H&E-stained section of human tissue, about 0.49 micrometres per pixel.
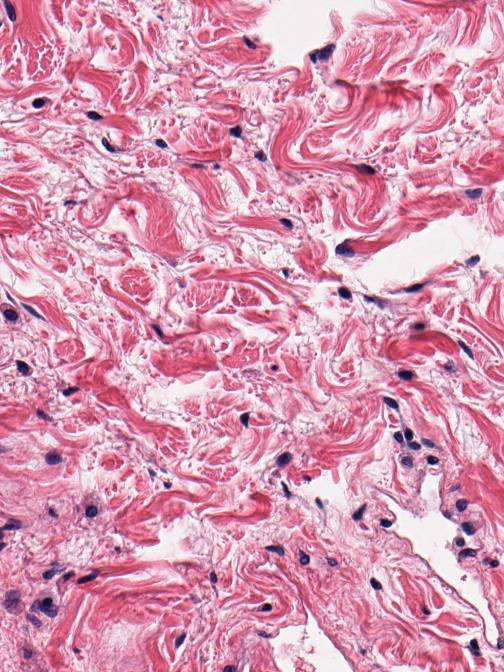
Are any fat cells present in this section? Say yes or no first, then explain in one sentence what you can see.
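No. No fat cells are present in the field.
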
